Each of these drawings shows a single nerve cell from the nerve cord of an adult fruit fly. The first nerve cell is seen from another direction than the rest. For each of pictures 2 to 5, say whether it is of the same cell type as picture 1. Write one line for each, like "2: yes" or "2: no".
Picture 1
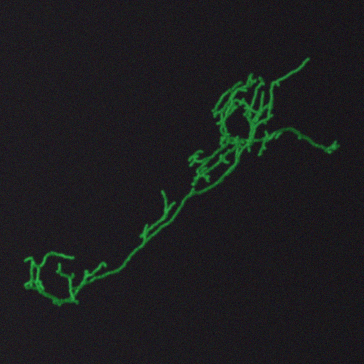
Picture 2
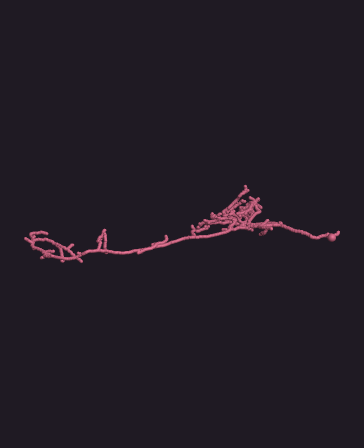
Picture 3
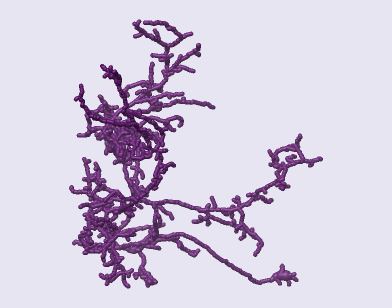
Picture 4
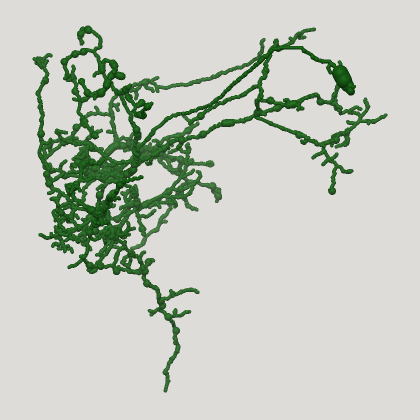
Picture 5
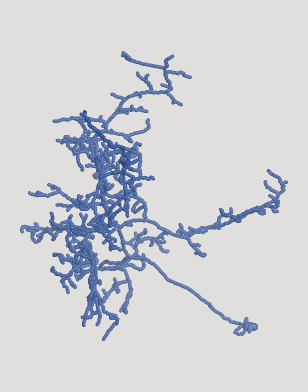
2: yes
3: no
4: no
5: no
